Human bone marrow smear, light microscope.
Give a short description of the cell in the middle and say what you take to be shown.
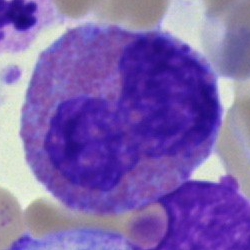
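In this cell the cytoplasm is plentiful and pinkish-lilac, and it is widest on the left side of the cell. Fine pink-violet granules are scattered throughout it. No vacuoles are seen in the cytoplasm. The nucleus shows no distinct nucleolus. The cell is an eosinophil.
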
